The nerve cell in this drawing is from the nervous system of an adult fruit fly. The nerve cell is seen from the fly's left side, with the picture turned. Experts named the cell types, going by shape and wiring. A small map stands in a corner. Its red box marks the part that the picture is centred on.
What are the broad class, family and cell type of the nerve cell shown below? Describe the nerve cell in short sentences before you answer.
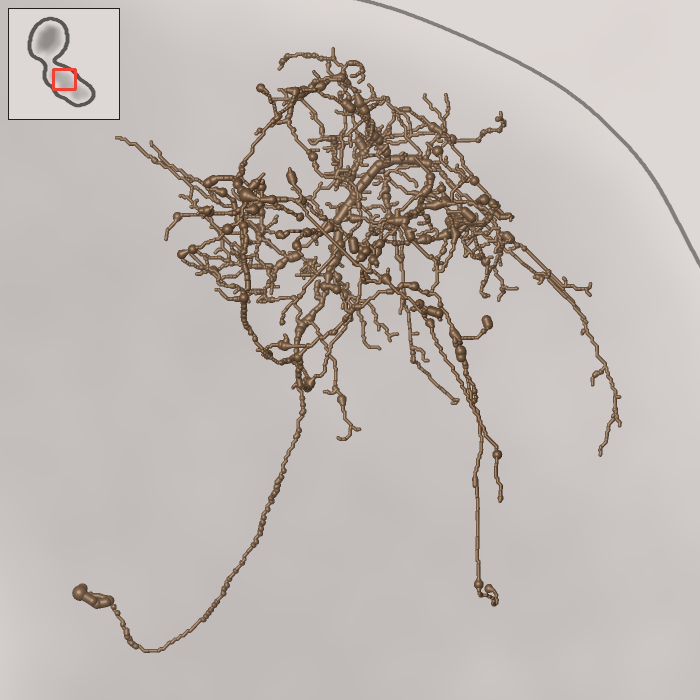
The cell body is at the lower left of the picture. More than a hundred branch ends can be seen. It is a nerve-cord intrinsic neuron. Its family is hemilineage 07B. Its cell type is IN07B038.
